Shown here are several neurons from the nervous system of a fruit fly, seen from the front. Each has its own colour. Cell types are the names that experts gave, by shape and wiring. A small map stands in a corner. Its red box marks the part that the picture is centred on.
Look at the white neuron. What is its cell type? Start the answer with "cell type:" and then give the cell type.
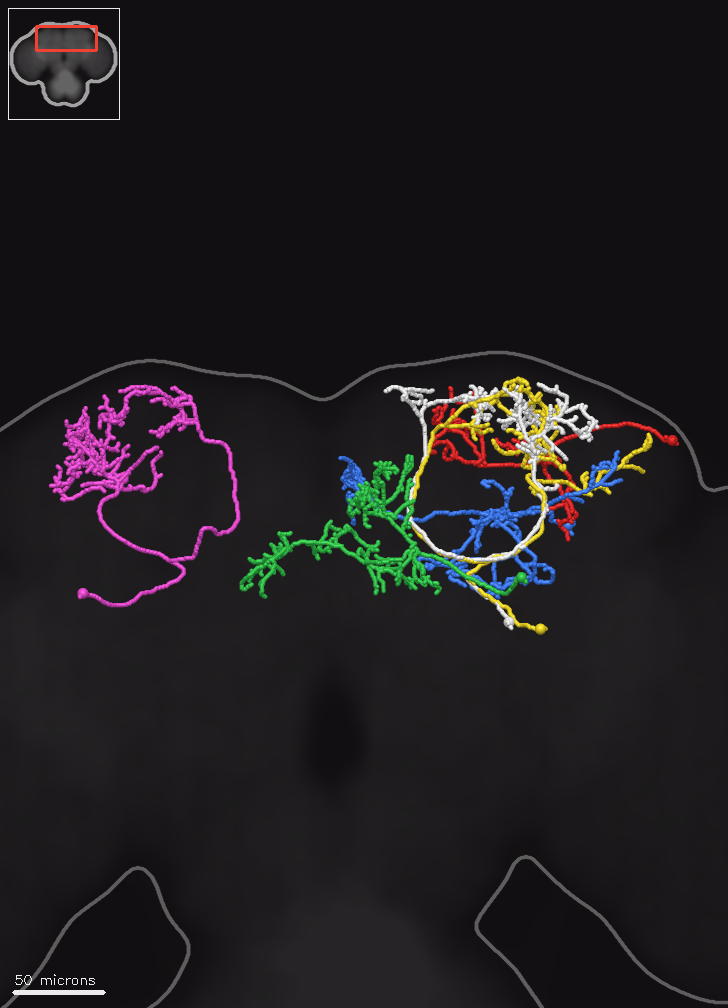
cell type: SLP240_b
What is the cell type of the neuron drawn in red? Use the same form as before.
cell type: SLP266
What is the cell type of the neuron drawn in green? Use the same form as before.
cell type: FB5P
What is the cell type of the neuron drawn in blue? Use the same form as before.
cell type: SMP266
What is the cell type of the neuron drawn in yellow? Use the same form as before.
cell type: SLP241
